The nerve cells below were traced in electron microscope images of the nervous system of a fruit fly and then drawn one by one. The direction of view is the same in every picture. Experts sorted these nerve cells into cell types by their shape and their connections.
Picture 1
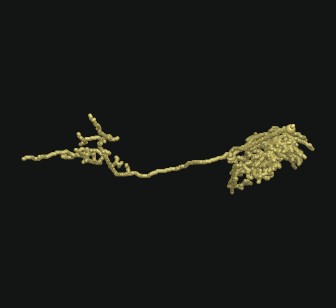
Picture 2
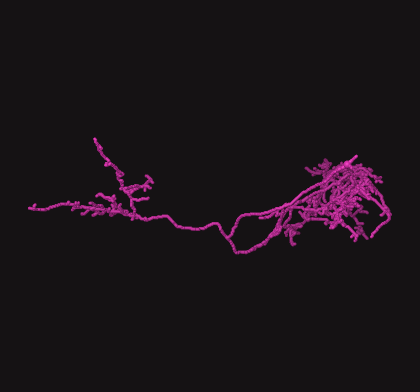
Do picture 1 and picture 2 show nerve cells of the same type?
yes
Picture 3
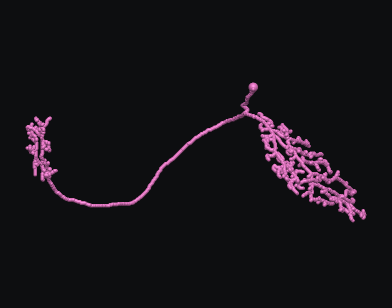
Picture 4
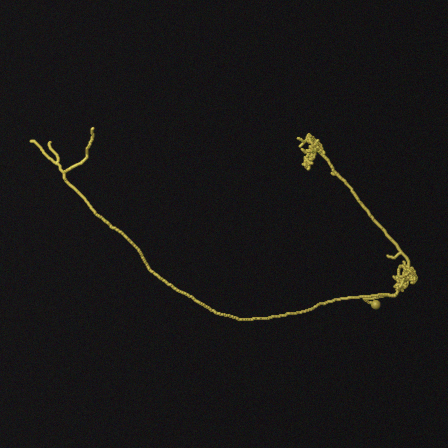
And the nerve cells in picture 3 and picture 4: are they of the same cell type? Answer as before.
no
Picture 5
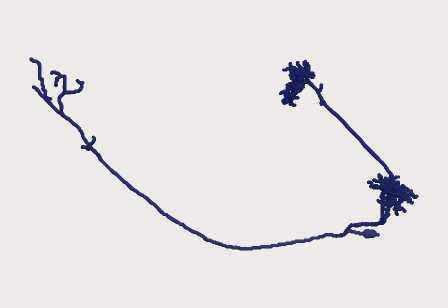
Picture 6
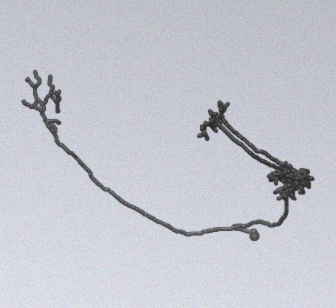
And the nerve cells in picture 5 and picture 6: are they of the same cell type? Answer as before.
yes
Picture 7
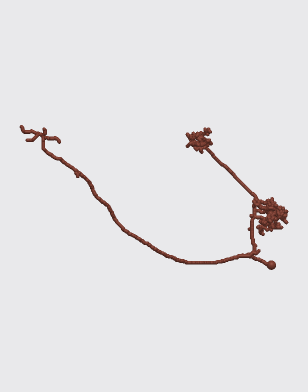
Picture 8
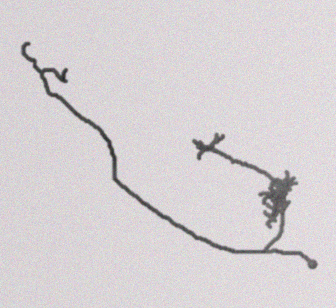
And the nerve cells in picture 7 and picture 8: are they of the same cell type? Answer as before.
yes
